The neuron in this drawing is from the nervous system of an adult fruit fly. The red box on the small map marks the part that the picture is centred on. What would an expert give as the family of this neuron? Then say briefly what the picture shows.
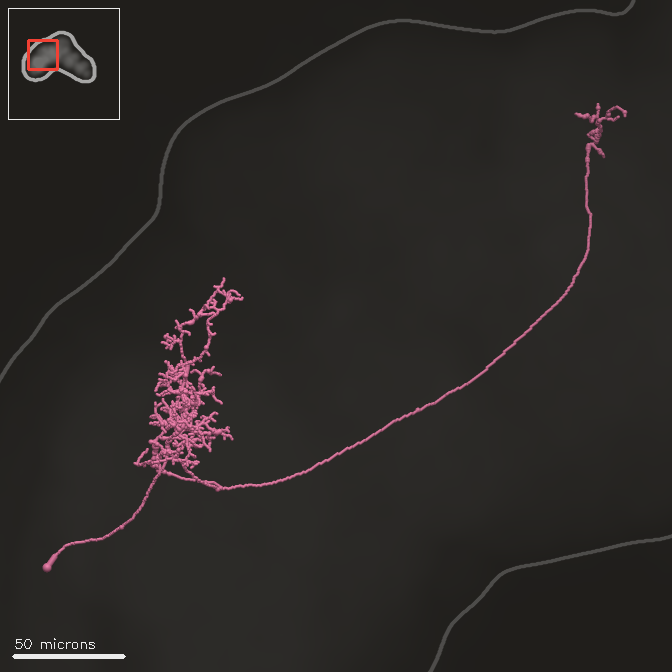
The family is hemilineage VLPl&d1_lateral. This is a central-brain intrinsic neuron. The cell body can be seen at the lower left of the picture. By the scale bar it is about 250 microns wide in this view. Dozens of branch ends can be seen.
